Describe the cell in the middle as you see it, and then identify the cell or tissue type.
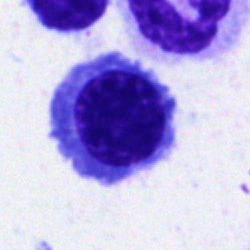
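Look first at how much of the cell the nucleus occupies: it takes up most of it. Notice that it sits off-centre toward the right, so the rim of cytoplasm is wider on the left. Its chromatin is dark and dense, and the cytoplasm around it is blue. This cell is an erythroblast.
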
